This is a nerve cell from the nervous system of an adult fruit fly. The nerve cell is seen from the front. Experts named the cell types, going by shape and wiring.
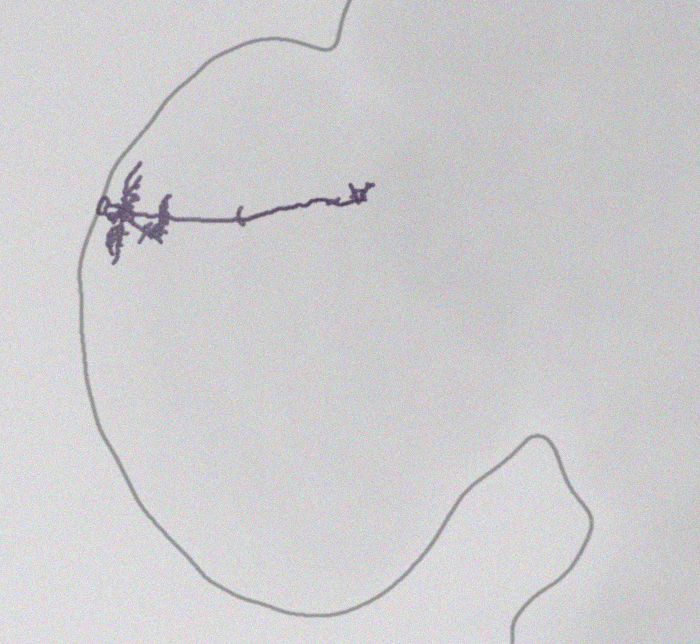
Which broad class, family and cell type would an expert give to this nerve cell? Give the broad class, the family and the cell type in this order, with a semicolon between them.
optic-lobe intrinsic neuron; TmY; TmY10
